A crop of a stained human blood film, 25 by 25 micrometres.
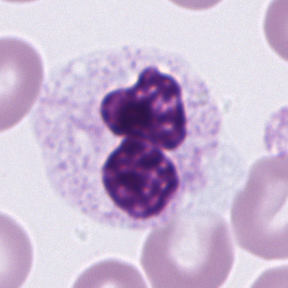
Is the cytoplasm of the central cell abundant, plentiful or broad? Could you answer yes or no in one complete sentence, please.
Yes, the cytoplasm of this cell is abundant.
